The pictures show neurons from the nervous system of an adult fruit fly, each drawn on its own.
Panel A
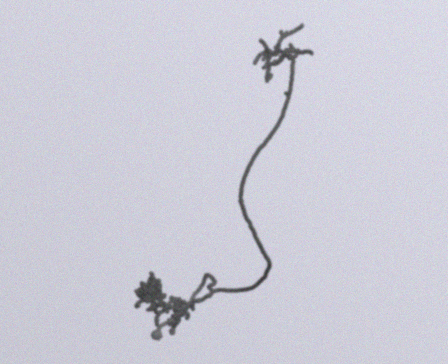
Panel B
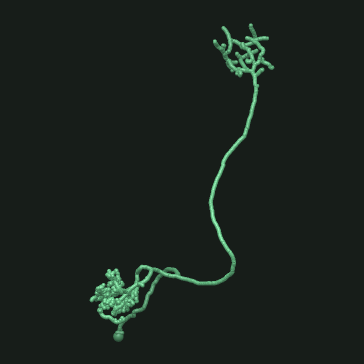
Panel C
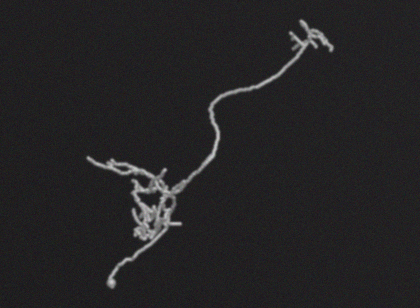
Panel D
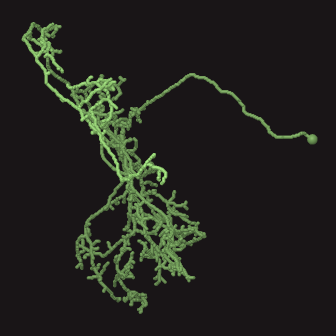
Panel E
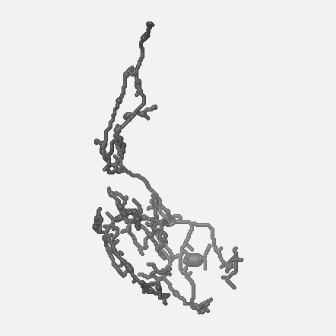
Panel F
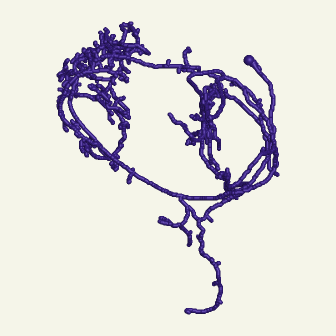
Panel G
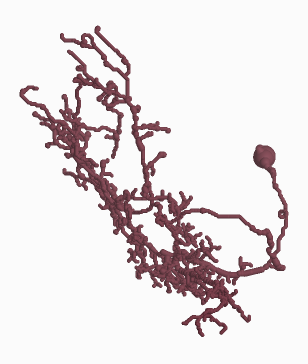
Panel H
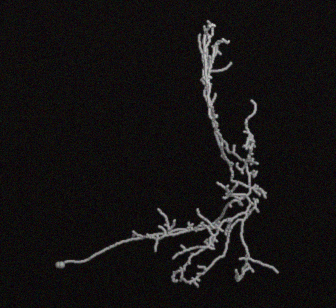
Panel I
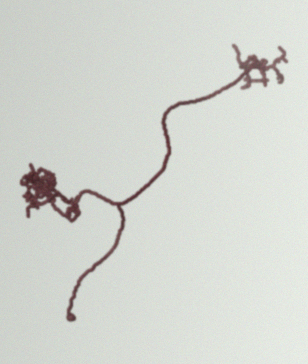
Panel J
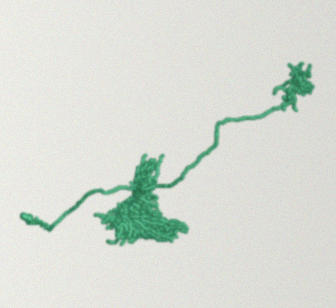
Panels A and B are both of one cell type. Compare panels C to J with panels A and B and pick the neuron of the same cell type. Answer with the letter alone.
I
